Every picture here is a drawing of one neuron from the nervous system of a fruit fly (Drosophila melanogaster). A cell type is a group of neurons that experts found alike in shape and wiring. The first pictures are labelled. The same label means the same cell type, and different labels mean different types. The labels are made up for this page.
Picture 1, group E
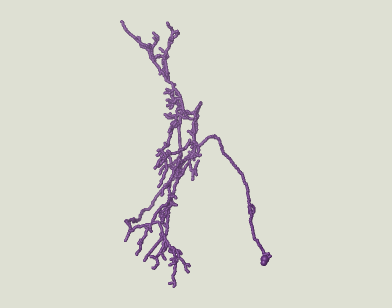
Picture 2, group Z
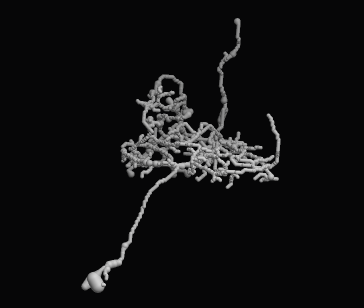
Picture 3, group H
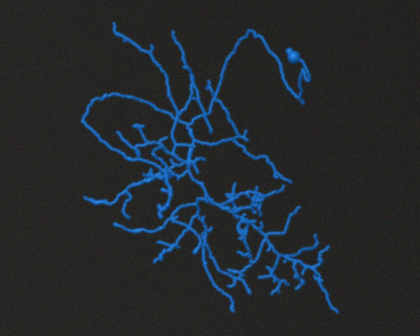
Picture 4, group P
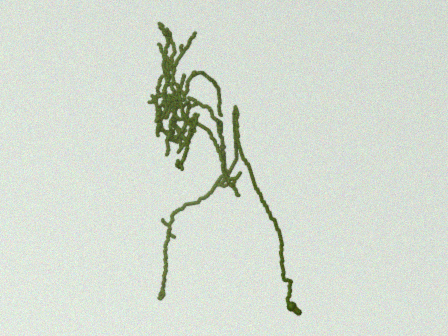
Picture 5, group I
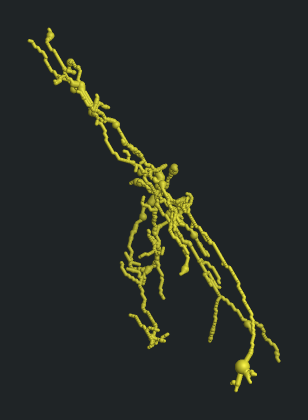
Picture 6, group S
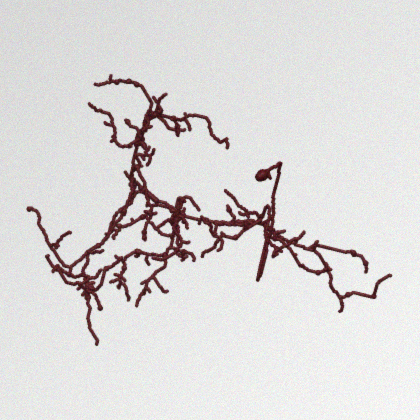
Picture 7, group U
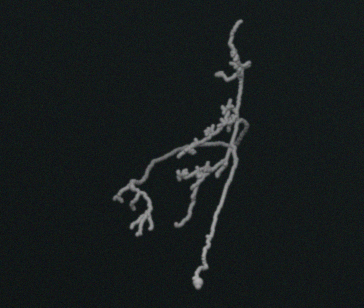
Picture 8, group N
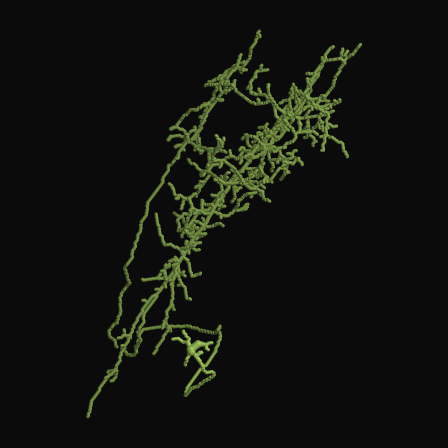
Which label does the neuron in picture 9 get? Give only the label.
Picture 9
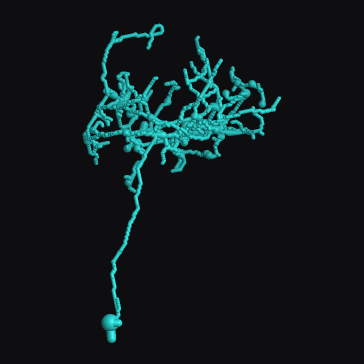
group Z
